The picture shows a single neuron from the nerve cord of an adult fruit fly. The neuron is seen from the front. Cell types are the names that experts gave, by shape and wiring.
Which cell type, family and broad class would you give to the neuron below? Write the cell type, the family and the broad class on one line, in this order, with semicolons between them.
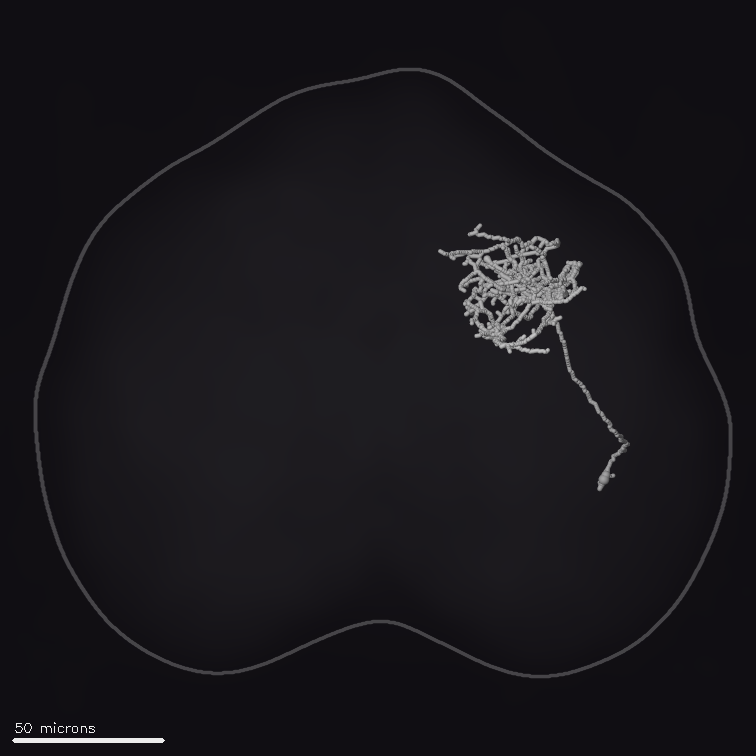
IN16B051; hemilineage 16B; nerve-cord intrinsic neuron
